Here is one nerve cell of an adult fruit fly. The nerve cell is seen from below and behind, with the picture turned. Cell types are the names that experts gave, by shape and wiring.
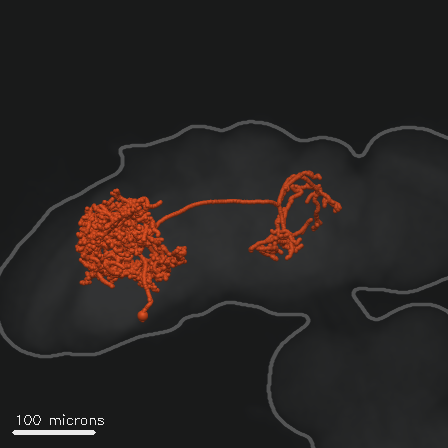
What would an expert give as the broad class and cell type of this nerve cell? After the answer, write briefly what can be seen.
This is a central-brain intrinsic neuron. The cell type is AVLP572. From left to right in the picture it spans about 350 microns. In this view it is wider than it is tall.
